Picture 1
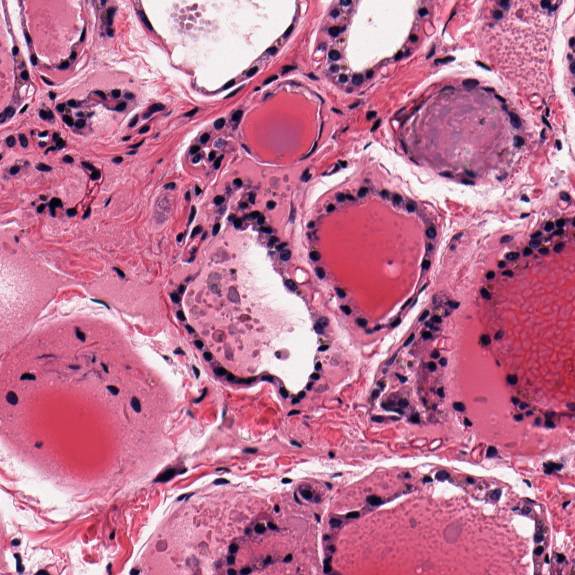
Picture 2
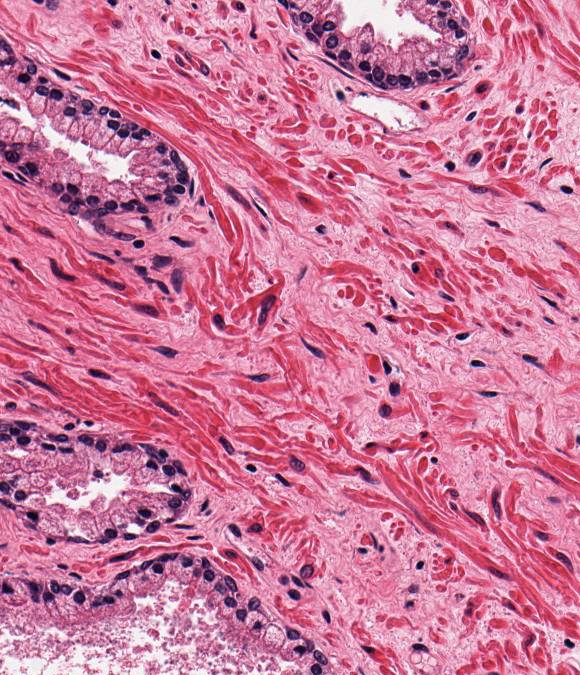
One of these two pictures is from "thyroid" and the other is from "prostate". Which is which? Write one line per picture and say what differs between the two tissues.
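The field in picture 1 comes from the thyroid. Each follicle is lined by a single layer of flattened to low cuboidal cells.
The field in picture 2 comes from the prostate. The glands are lined by columnar cells with pale, finely vacuolated cytoplasm.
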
